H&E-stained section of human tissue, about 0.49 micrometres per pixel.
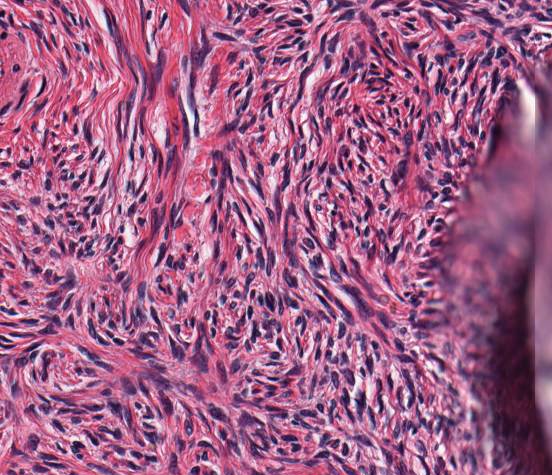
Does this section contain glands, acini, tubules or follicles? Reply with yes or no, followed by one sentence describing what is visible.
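No. No epithelium or glands are present in the field.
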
